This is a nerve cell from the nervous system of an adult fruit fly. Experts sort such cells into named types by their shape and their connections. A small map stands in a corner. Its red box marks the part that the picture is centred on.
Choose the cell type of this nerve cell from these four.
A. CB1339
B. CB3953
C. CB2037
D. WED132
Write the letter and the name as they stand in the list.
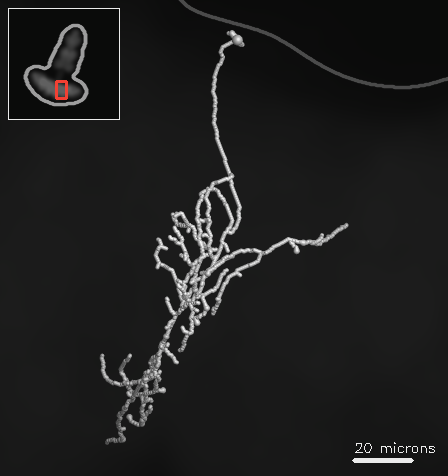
A. CB1339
